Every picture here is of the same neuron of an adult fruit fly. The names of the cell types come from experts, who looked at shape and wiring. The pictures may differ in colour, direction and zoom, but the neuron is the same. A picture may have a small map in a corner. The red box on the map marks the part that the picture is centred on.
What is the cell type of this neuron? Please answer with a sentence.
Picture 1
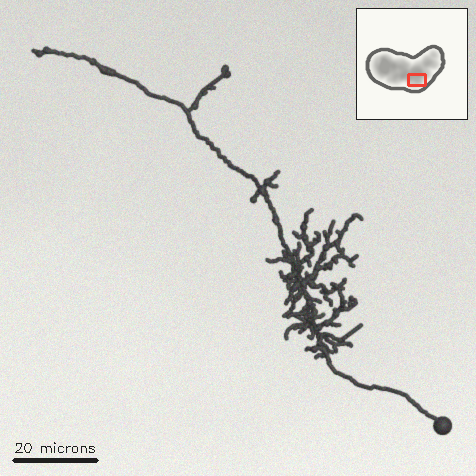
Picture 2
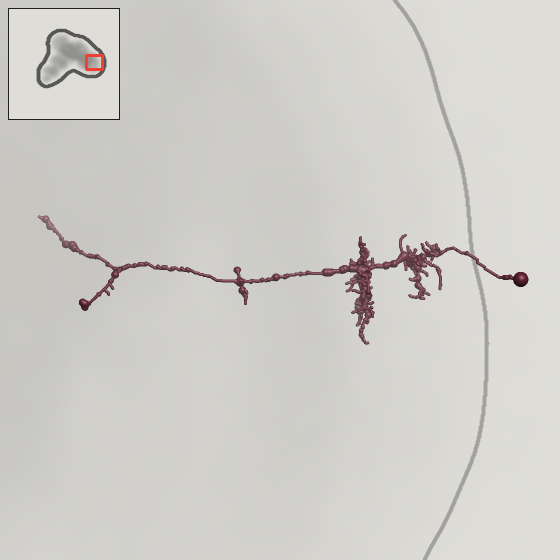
The cell type is TmY3.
